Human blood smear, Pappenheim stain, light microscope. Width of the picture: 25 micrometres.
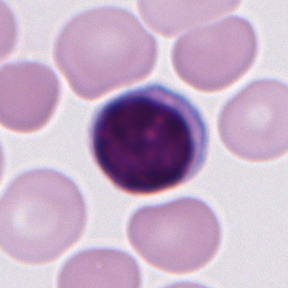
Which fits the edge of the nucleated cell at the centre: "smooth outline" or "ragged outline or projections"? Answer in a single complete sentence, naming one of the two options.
The outline of the cell is smooth, not rough.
